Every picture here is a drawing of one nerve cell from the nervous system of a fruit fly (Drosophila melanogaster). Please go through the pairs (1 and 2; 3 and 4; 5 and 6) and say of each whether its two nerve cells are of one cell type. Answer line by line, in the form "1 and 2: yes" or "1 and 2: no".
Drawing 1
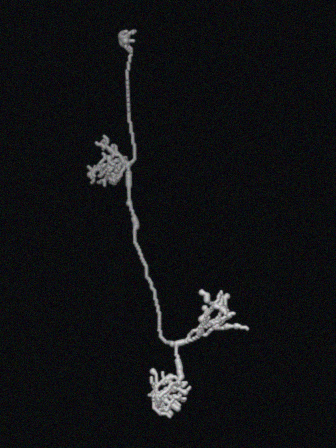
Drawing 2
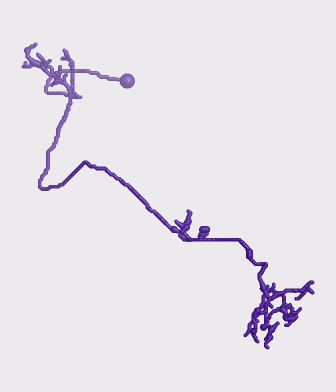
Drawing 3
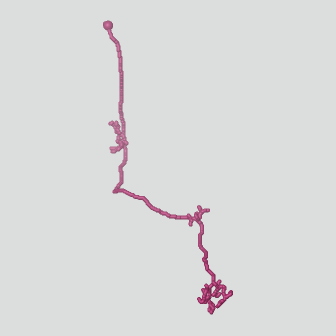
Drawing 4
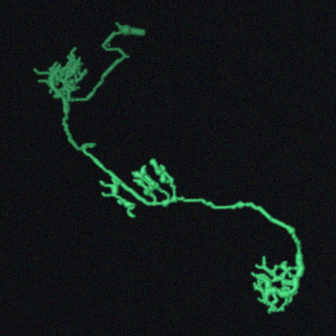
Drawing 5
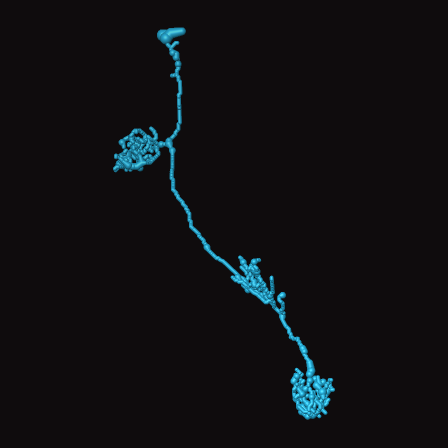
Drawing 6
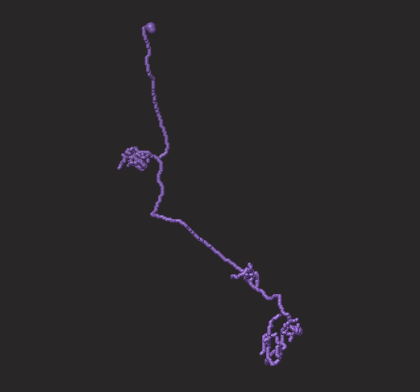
1 and 2: no
3 and 4: no
5 and 6: no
